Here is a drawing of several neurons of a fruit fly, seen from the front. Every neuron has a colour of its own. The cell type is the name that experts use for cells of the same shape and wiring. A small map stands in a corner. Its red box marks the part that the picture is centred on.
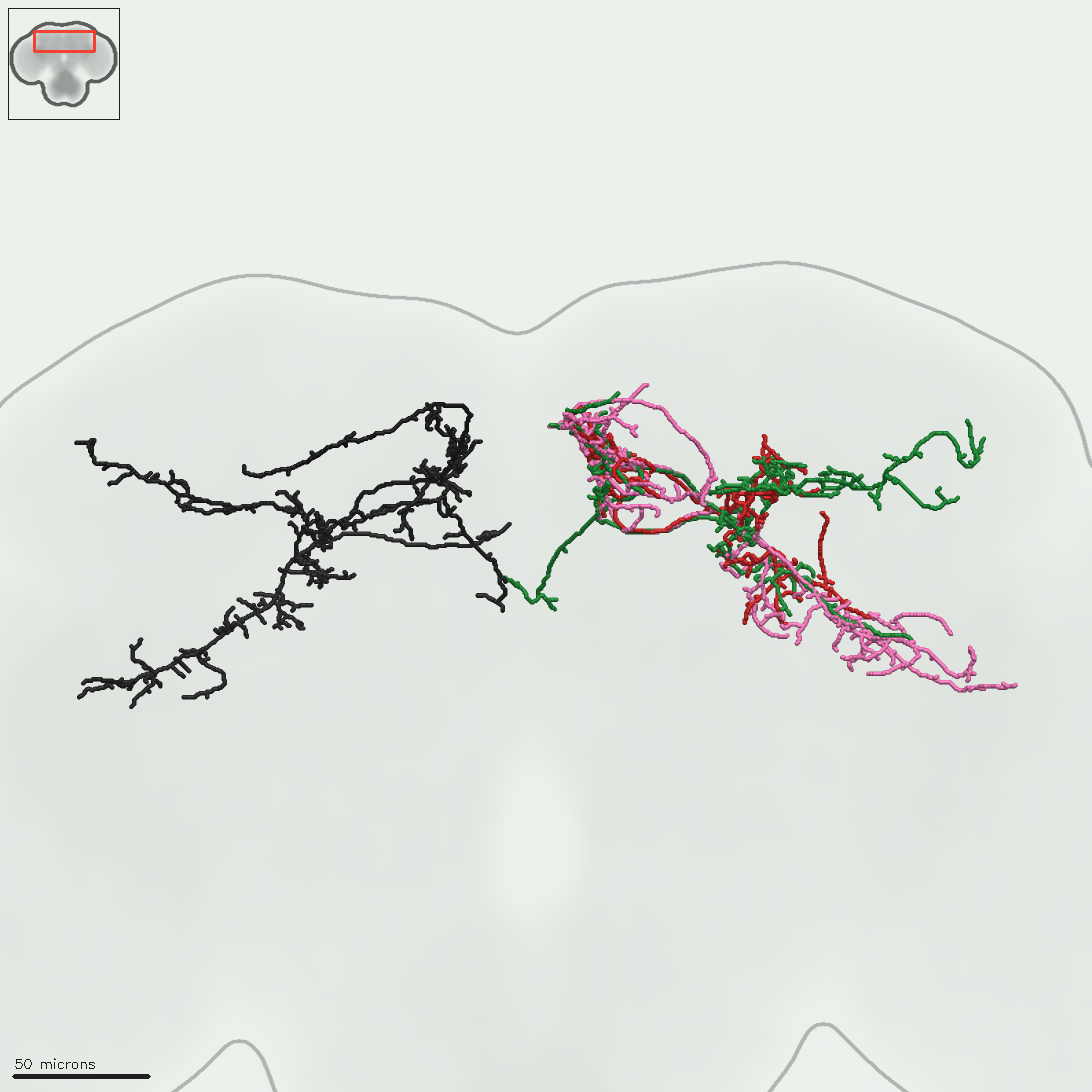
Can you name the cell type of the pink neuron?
SMP312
